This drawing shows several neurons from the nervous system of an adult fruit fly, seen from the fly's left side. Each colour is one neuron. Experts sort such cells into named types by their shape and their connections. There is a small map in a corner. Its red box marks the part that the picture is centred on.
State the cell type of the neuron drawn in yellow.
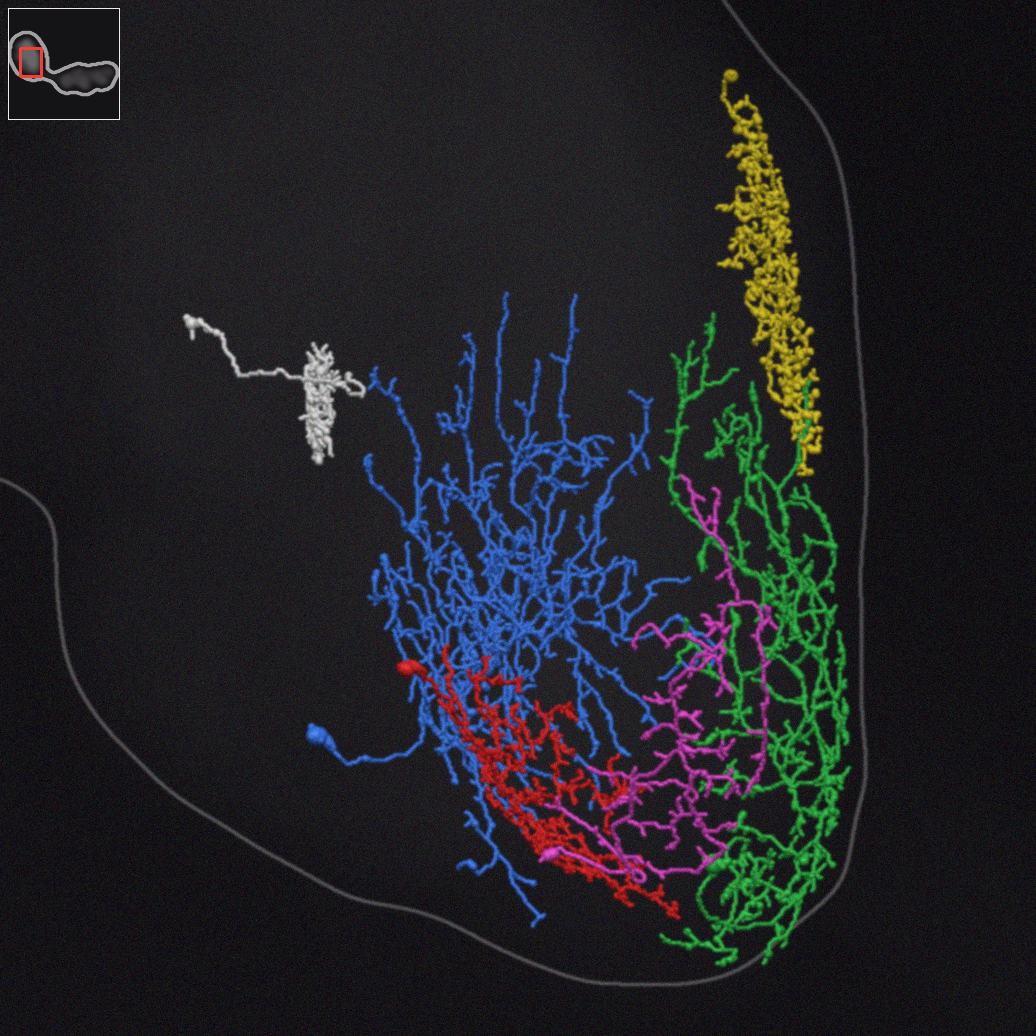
Pm2b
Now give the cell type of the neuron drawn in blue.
Mi18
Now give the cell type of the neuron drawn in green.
Mi20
